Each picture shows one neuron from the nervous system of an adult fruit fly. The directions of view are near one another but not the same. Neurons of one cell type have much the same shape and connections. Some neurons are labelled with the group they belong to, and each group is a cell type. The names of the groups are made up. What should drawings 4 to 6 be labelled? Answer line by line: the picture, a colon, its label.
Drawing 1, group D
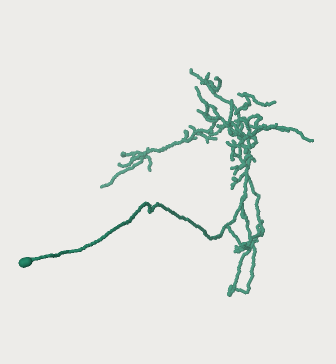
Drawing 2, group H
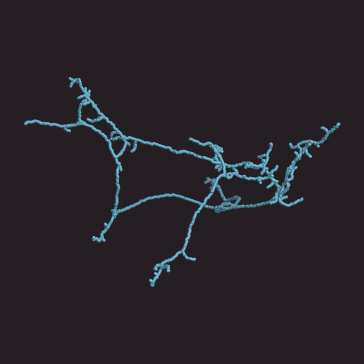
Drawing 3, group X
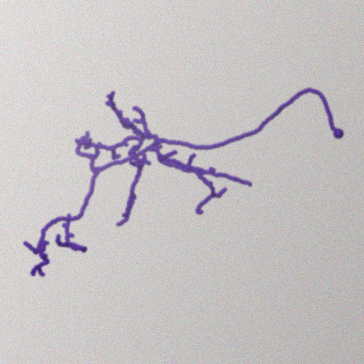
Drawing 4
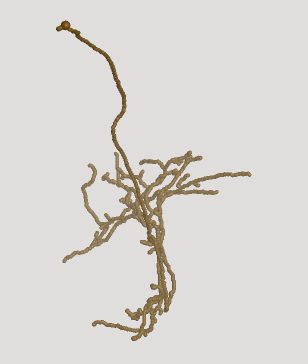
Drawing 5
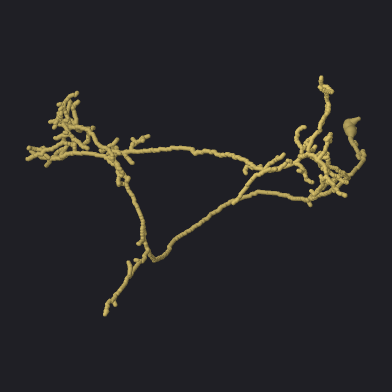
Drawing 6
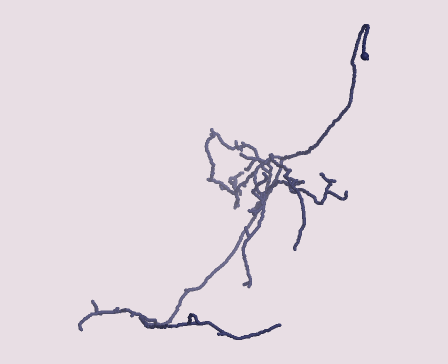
4: group D
5: group H
6: group X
